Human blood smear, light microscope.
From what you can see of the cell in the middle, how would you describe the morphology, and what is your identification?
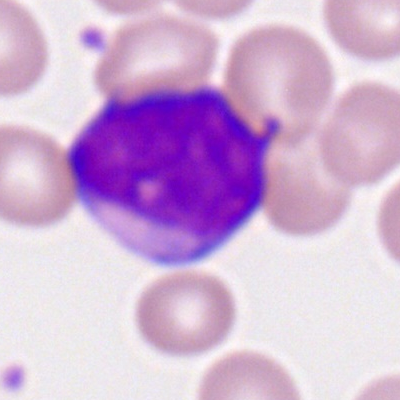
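A single unlobed nucleus fills most of this cell. Its chromatin stains deep purple, with darker and paler patches. The cytoplasm shows no distinct granules. At the upper right edge, a small purple knob juts out from the cell. The cell is a myeloblast.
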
